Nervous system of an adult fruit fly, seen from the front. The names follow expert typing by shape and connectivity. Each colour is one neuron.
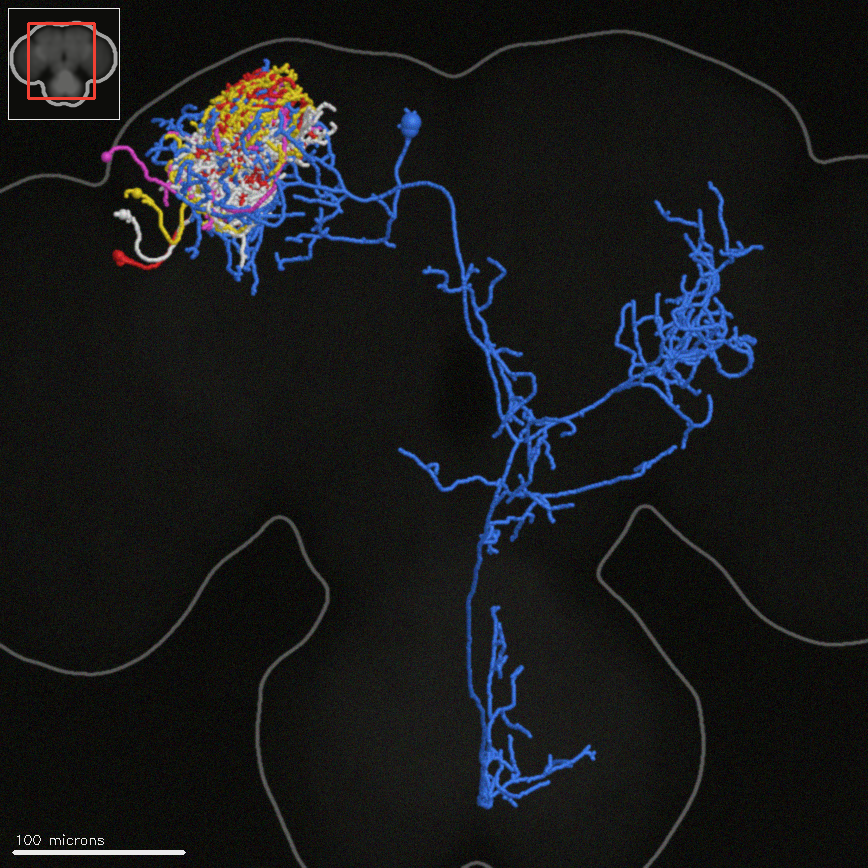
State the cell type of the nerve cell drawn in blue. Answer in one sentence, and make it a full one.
With respect to cell type, this nerve cell is DNp29.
